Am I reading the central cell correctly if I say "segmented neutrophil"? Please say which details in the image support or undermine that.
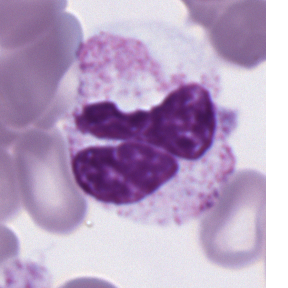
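Nucleus: two large lobes; chromatin dark purple, coarsely clumped; no visible nucleoli. Cytoplasm between the granules: pale, nearly colourless. Red cells press against the left side; a tiny bright white speck lies just below the cell.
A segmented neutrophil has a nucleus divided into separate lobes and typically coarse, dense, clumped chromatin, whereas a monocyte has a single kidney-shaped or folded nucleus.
Two lobes and clumped chromatin: for segmented neutrophil; the lobes also argue against monocyte.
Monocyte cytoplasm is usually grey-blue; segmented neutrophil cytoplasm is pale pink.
The pale, nearly colourless cytoplasm here is not grey-blue, which counts against monocyte.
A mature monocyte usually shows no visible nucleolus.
The absent nucleoli thus raise no objection to monocyte and do not decide the case. Verdict: segmented neutrophil fits.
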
